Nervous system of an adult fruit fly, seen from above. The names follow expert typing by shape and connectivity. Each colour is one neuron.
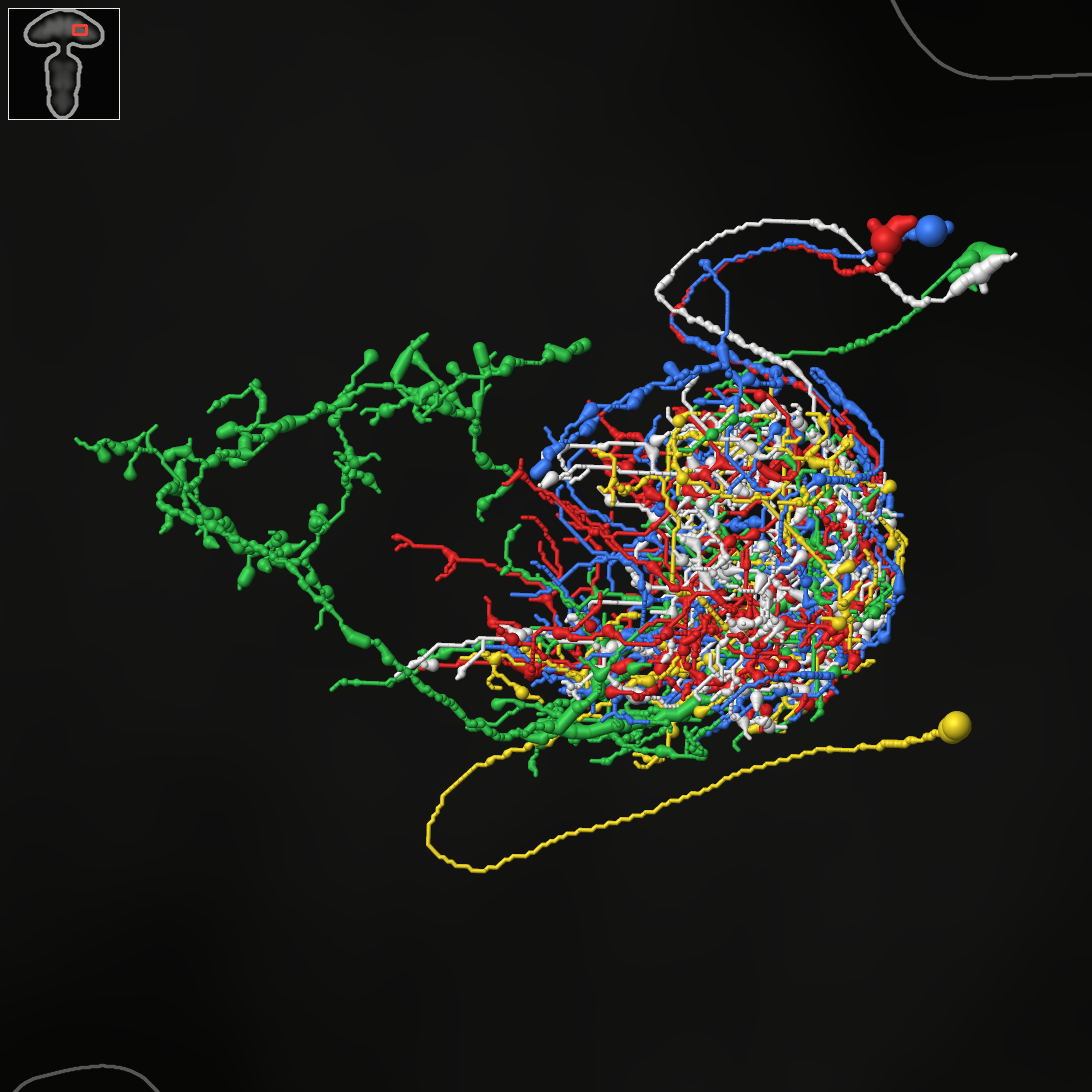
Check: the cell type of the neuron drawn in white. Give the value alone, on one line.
CB2755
